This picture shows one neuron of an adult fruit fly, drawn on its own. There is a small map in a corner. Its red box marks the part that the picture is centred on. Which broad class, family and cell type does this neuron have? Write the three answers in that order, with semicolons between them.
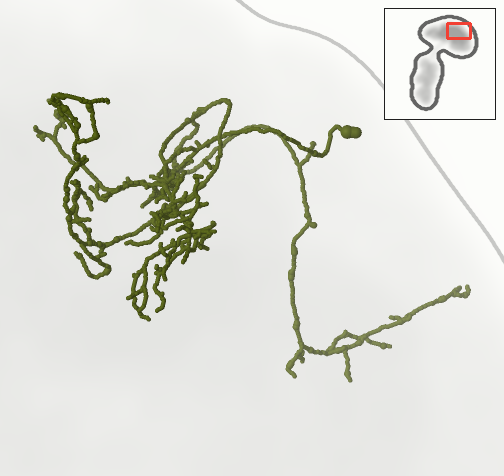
central-brain intrinsic neuron; hemilineage SMPad3; CB1871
